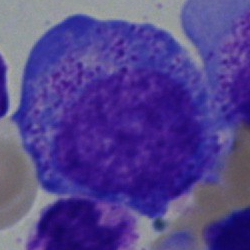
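Promyelocyte, central cell, stained human bone marrow smear, light microscope. Outline roughly round, with a slightly irregular, bumpy edge. Many purplish-red granules are scattered through the cytoplasm, most crowded in its upper-left part. No clear vacuoles are seen in the cytoplasm.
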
